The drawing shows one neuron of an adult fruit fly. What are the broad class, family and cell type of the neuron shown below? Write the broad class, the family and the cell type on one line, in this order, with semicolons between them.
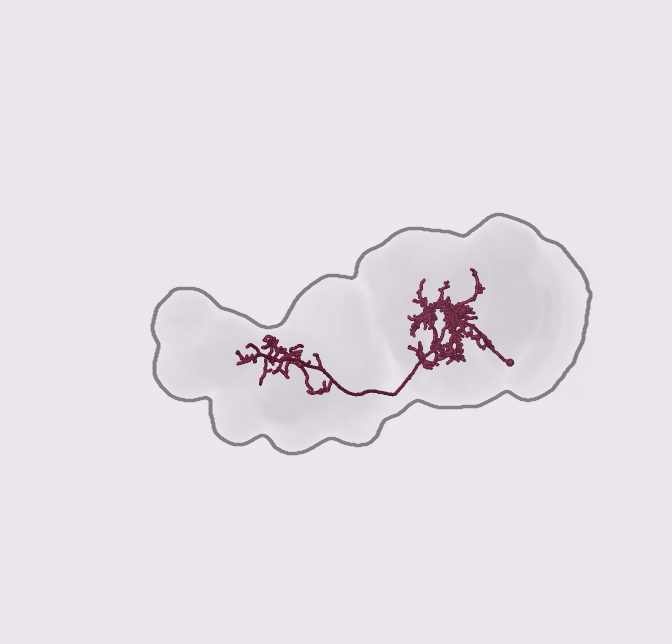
descending neuron; DNb; DNb07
